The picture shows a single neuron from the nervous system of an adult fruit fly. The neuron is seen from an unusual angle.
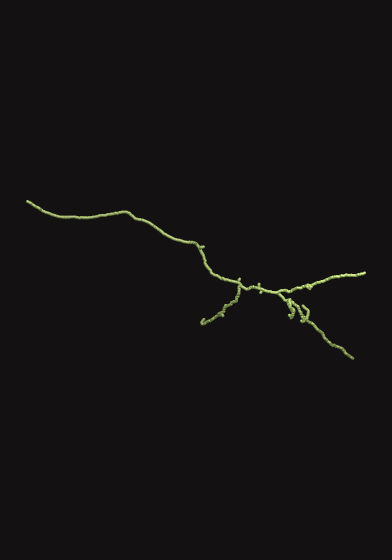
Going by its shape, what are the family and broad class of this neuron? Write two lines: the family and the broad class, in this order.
class mechanosensory proprioceptive
sensory neuron entering the nerve cord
